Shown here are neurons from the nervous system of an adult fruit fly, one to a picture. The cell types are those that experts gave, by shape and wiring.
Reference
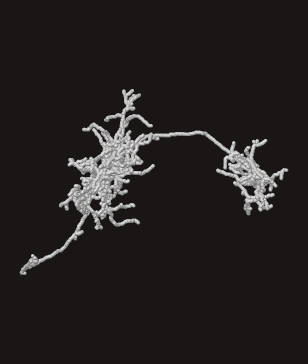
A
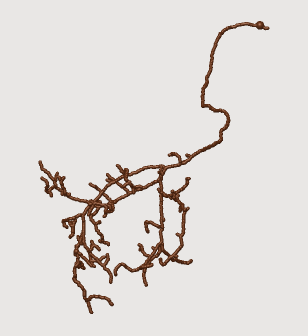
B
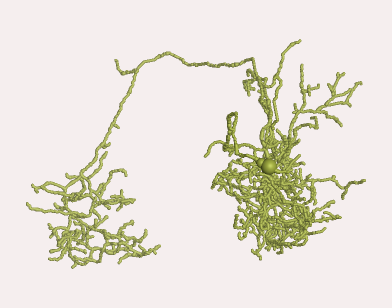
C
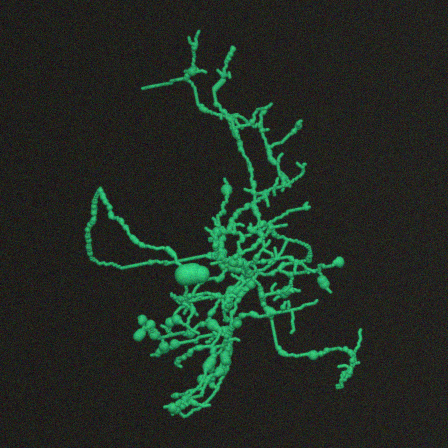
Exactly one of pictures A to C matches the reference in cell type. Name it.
Picture B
